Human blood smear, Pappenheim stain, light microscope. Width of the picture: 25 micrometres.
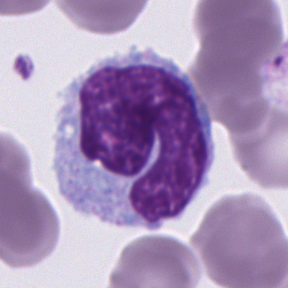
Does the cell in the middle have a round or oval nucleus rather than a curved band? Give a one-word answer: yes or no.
No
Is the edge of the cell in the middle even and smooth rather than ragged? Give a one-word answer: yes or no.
No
